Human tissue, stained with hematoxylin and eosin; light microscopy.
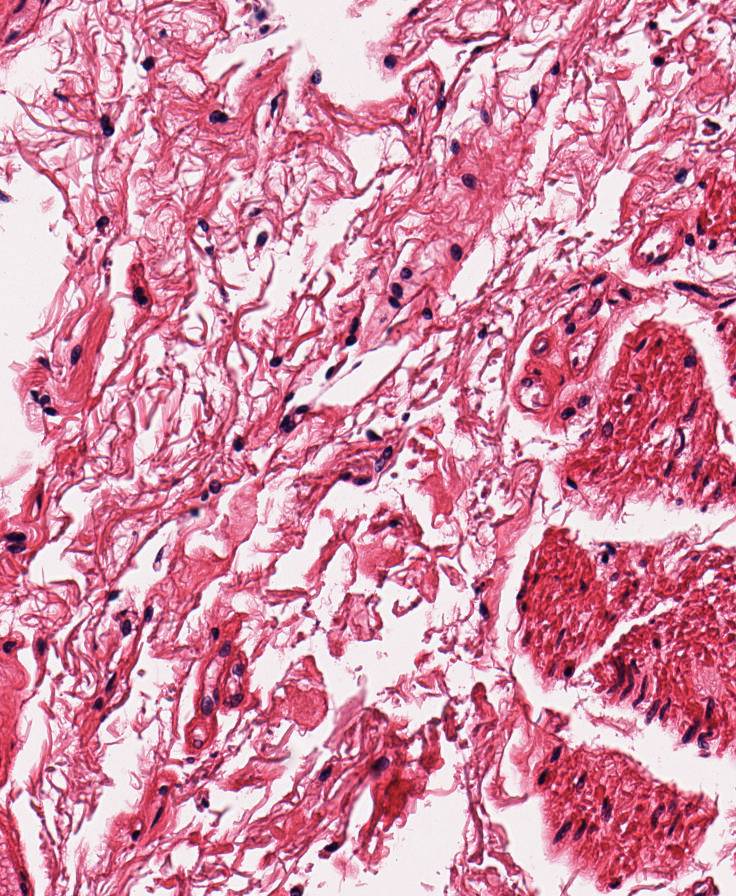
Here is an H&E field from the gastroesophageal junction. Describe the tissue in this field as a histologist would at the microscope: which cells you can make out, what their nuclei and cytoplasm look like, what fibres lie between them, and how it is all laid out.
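Loose fibrous connective tissue occupies the left and centre of the field, with sparse small dark spindle-to-oval nuclei scattered through this stroma. Compact muscle bundles lie along the right side and stain a deeper red than the surrounding connective tissue; their nuclei are elongated and cigar-shaped.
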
